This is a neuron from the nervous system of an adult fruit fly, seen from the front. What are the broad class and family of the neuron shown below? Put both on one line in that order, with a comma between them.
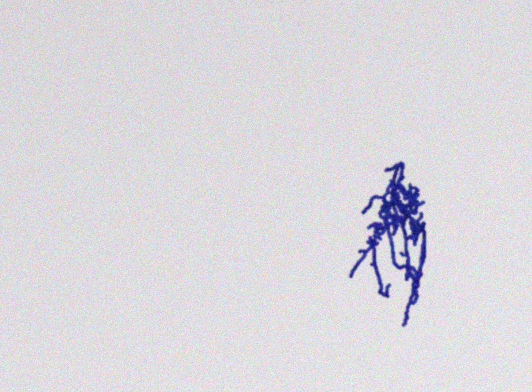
nerve-cord intrinsic neuron, hemilineage 08A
